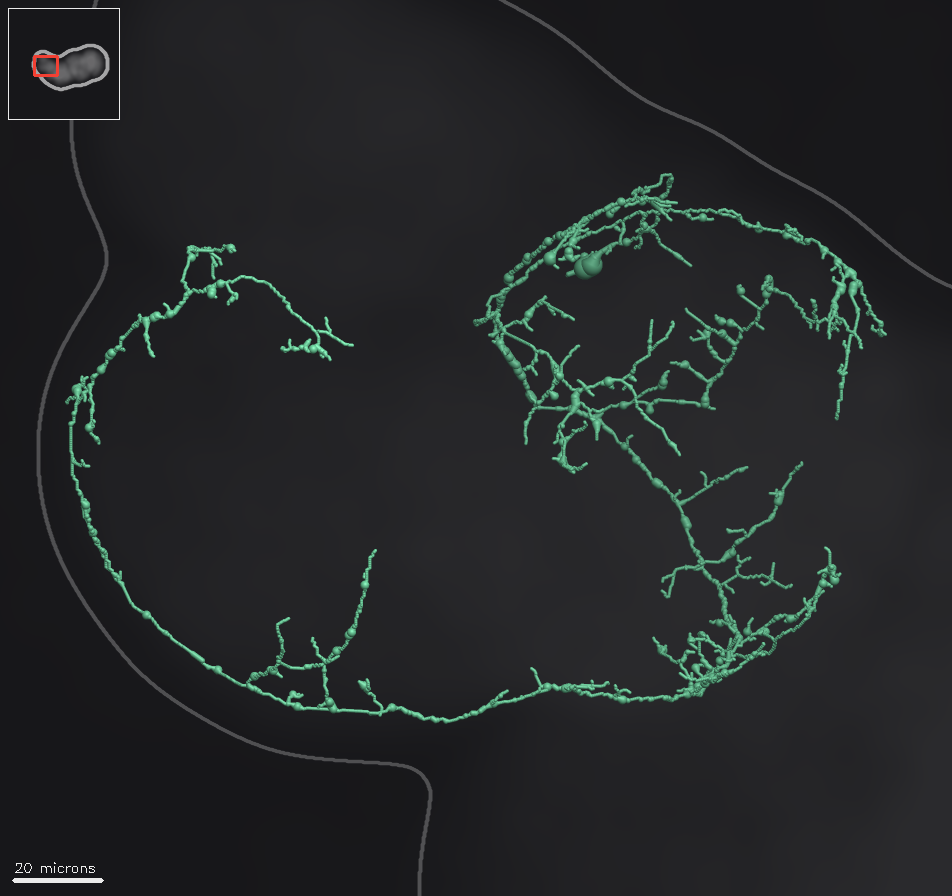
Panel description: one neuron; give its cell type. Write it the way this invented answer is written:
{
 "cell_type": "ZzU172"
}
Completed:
{
 "cell_type": "IN19A052"
}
